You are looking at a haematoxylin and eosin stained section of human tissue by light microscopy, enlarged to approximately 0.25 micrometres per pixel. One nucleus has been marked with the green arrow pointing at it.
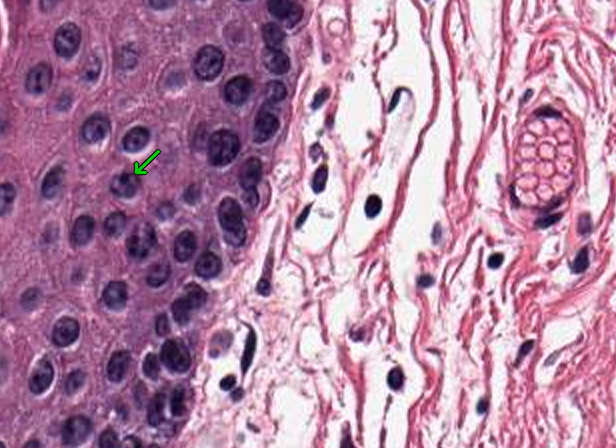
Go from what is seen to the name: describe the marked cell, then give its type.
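The nucleus is oval and stains a dark purple, about the same size as the nuclei packed around it. The nucleus sits near the middle of the cell, with a rim of pink cytoplasm around it on all sides. The marked cell is a squamous epithelial cell.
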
